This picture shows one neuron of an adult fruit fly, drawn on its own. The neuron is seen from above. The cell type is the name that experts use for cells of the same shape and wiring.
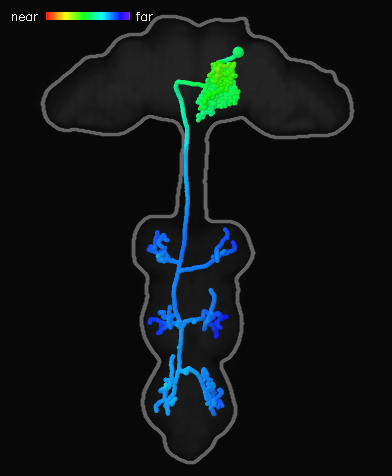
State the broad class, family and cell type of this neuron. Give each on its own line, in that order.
descending neuron
hemilineage MX7
DNg43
